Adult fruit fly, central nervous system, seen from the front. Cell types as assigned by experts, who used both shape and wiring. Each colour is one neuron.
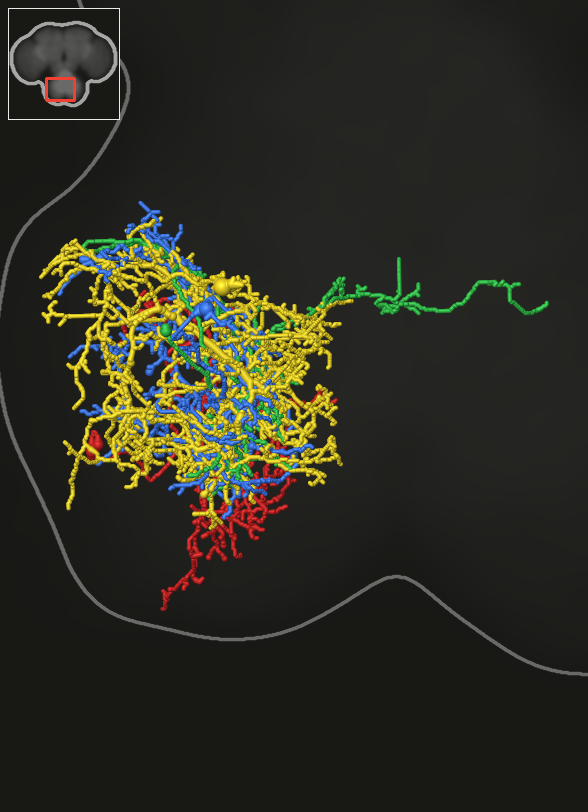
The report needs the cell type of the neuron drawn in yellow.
IN17A022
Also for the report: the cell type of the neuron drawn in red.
IN08A024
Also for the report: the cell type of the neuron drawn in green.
IN08A050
